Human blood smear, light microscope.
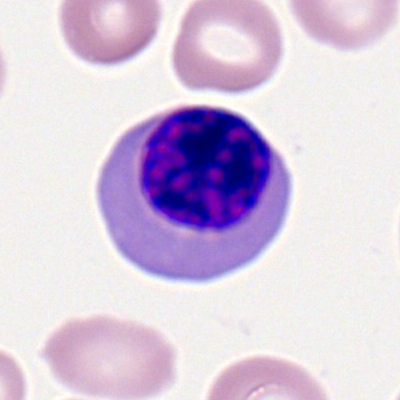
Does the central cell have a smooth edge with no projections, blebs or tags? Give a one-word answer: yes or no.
Yes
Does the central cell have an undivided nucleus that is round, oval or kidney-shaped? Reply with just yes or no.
Yes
